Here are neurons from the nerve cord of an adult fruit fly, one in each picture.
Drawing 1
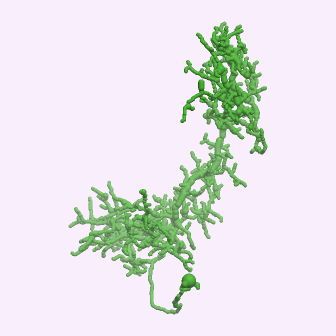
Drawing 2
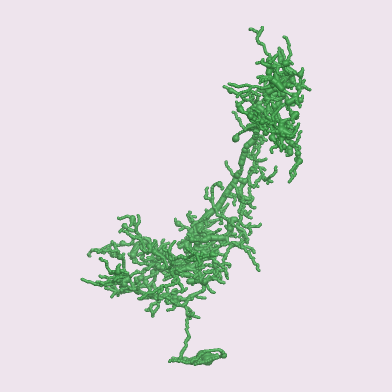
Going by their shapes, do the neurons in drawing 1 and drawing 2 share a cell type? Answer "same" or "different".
same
